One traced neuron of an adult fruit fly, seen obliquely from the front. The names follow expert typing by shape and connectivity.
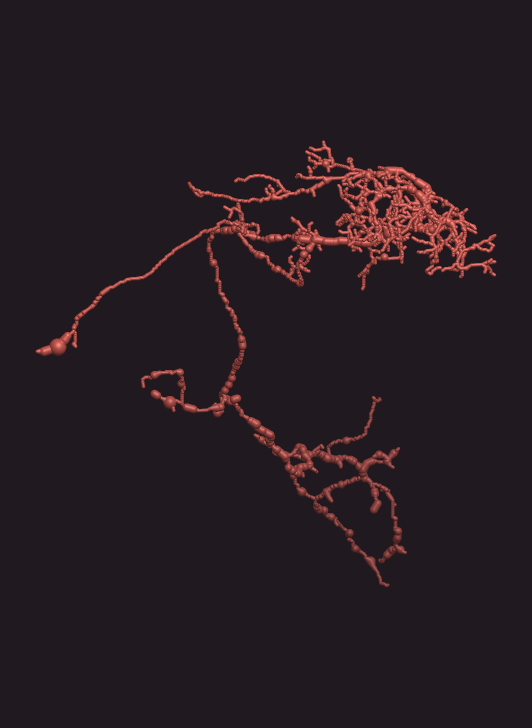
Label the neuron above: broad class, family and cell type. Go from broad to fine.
central-brain intrinsic neuron; hemilineage CREa2_ventral; AOTU017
